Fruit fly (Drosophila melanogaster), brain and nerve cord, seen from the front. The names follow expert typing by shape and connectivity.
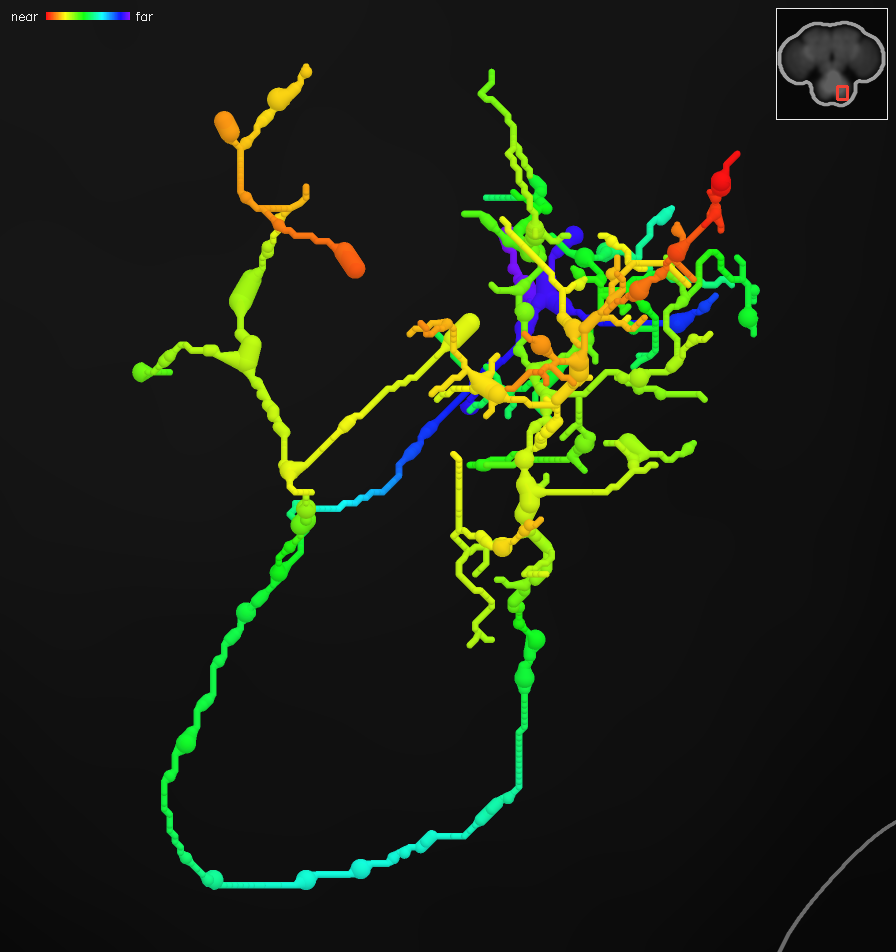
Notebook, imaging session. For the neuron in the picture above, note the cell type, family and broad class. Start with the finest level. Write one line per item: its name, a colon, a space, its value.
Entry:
cell type: IN01B051_a
family: hemilineage 01B
broad class: nerve-cord intrinsic neuron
